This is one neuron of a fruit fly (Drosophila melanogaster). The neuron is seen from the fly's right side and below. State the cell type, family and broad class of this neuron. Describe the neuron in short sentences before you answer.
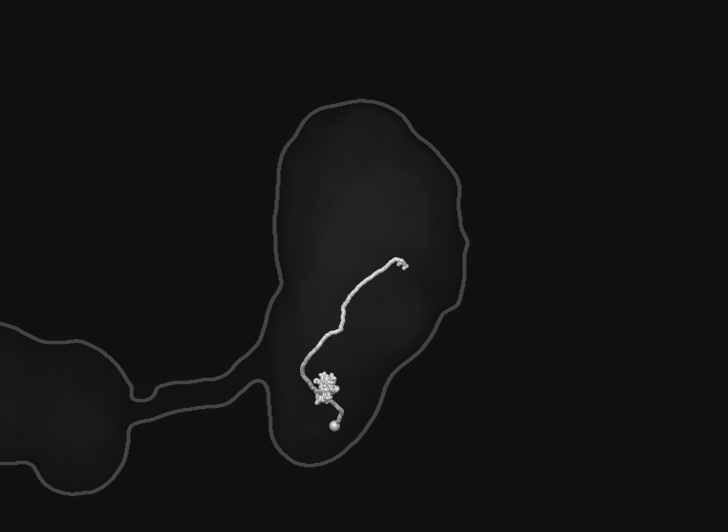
The cell body can be seen at the bottom of the picture. As drawn here it is taller than it is wide. The cell type is MeTu3c. Its family is MeTu. Its broad class is visual projection neuron.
